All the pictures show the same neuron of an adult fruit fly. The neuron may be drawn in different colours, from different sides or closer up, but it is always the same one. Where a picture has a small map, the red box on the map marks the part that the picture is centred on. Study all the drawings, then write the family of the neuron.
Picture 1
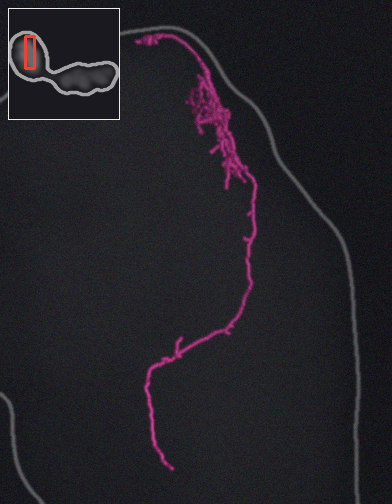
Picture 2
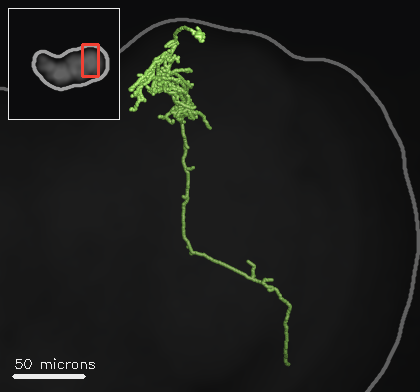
DN1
